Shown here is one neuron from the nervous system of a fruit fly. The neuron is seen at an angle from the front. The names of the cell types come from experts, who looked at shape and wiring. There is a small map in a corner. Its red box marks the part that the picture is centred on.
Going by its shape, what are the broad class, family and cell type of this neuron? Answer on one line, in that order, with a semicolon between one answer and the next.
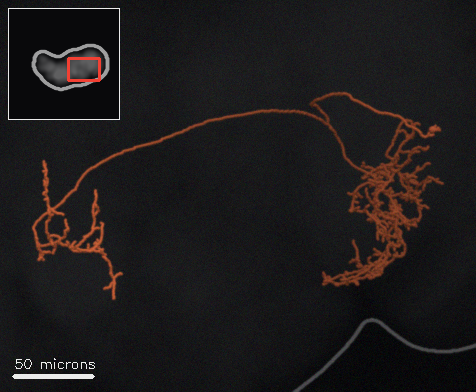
central-brain intrinsic neuron; hemilineage VLPa2; CB4248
